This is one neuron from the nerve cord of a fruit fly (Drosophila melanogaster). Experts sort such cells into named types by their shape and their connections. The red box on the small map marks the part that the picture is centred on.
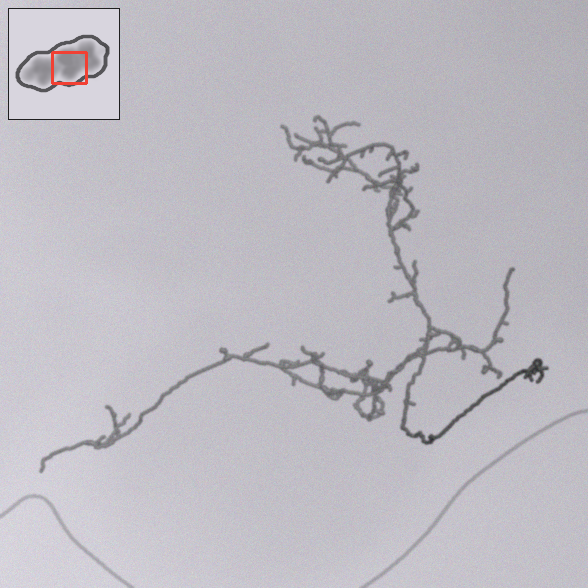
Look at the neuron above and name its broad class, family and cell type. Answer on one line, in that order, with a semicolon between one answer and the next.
nerve-cord intrinsic neuron; hemilineage 16B; IN16B099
